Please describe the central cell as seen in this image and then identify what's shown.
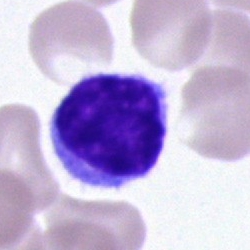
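The outline is roughly round, with a slightly irregular edge. Chromatin is dark purple and densely clumped. Scant cytoplasm forms a thin blue crescent, mainly at the lower left, and shows no granules. The cell is a lymphocyte.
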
